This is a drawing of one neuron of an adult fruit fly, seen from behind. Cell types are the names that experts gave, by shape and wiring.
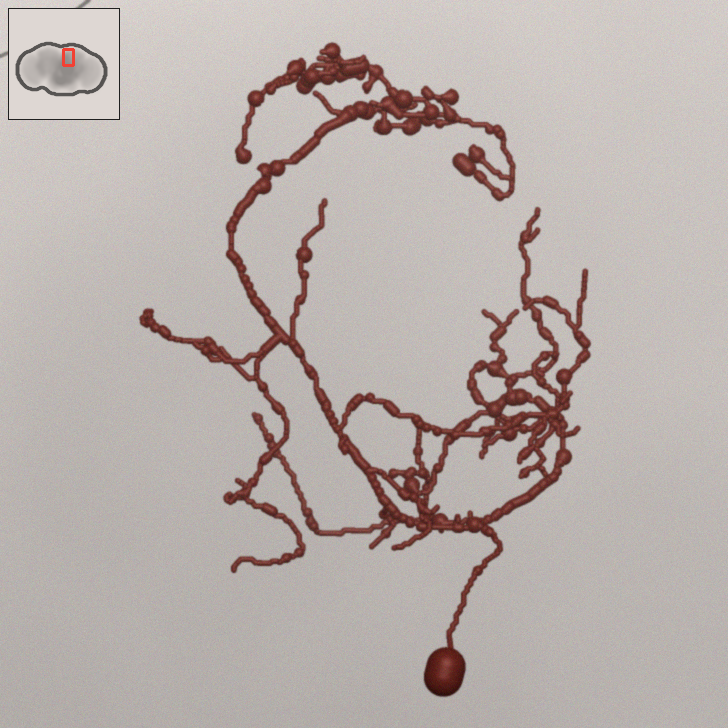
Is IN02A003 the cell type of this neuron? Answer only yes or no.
no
